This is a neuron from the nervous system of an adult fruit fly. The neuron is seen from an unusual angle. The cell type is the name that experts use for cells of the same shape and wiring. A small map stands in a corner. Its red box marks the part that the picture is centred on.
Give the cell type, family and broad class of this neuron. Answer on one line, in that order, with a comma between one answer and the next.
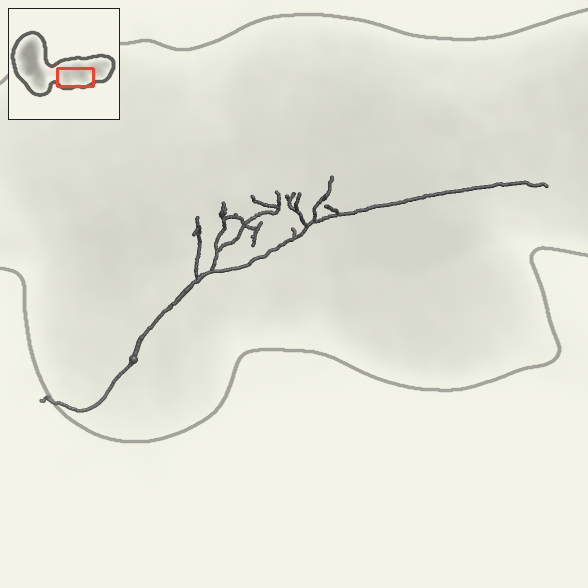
SNpp17, class mechanosensory proprioceptive, sensory neuron entering the nerve cord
